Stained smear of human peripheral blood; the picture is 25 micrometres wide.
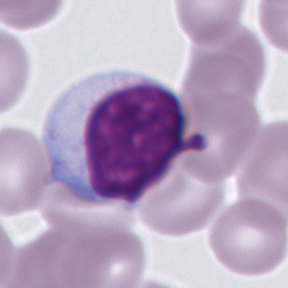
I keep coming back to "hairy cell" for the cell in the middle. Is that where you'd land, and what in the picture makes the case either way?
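Item one, granules: a few fine reddish-purple granules are scattered through the cytoplasm.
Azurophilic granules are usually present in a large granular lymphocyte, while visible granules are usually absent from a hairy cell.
These granules side with large granular lymphocyte and against hairy cell. Item two, position: the nucleus lies toward the right of the cell, and the cytoplasm forms a crescent on the left side.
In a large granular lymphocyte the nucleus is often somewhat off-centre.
This item goes with large granular lymphocyte. Item three, cytoplasmic colour: pale blue, with no vacuoles seen.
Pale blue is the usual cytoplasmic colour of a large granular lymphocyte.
This also goes with large granular lymphocyte. Also seen: coarse, clumped chromatin stained dark purple; a small rounded knob protruding from the right edge of the nucleus; a nucleus about 10 micrometres across, filling about 60% of the cell's area. Verdict: hairy cell does not fit; this is a large granular lymphocyte.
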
